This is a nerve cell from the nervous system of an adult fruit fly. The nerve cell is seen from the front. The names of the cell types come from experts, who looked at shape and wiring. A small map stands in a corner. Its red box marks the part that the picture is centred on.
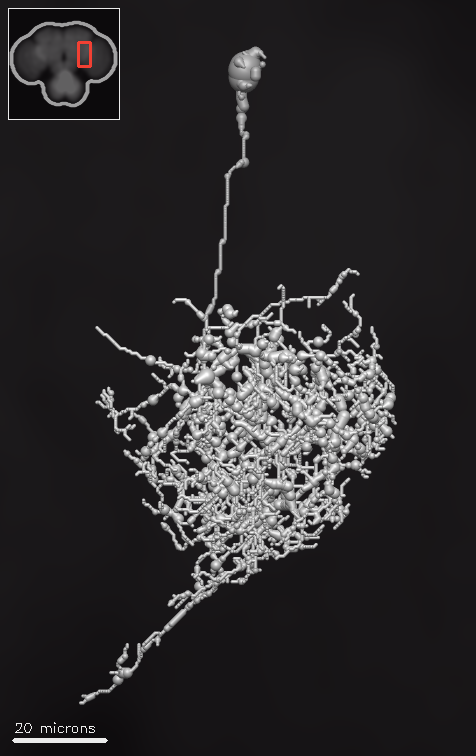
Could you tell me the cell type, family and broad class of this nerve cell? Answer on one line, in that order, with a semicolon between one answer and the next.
AVLP545; hemilineage VLPp1; central-brain intrinsic neuron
